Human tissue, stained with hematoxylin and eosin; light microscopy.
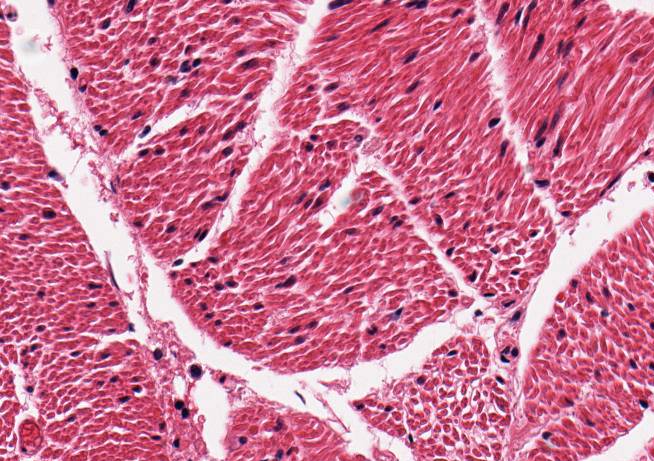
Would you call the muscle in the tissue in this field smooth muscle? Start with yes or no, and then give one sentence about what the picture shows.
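Yes. The field is made up of closely packed bundles of smooth muscle cells divided by branching pale clefts.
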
